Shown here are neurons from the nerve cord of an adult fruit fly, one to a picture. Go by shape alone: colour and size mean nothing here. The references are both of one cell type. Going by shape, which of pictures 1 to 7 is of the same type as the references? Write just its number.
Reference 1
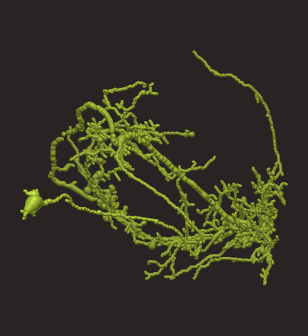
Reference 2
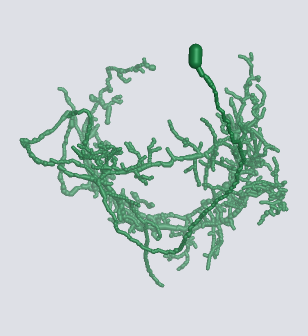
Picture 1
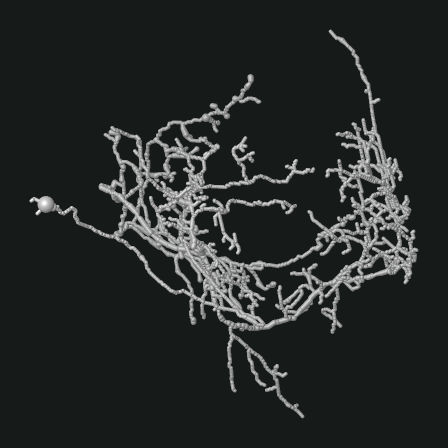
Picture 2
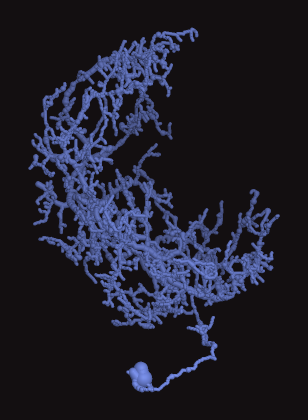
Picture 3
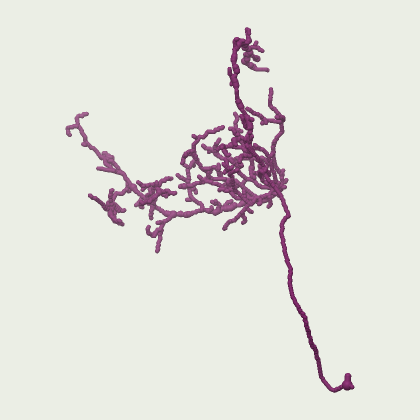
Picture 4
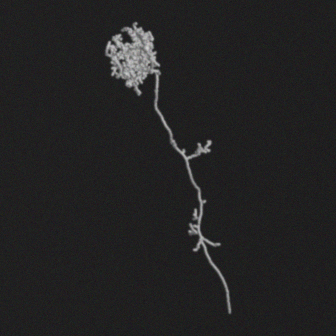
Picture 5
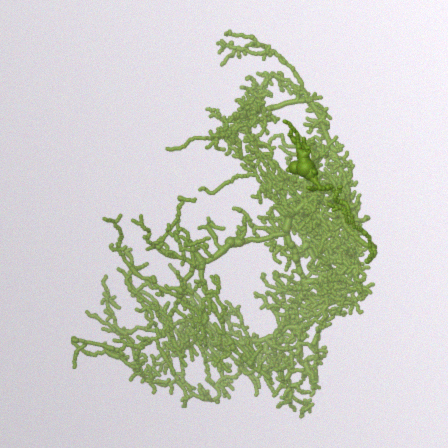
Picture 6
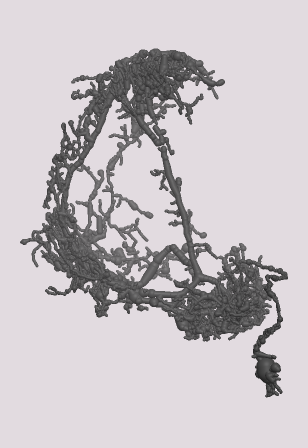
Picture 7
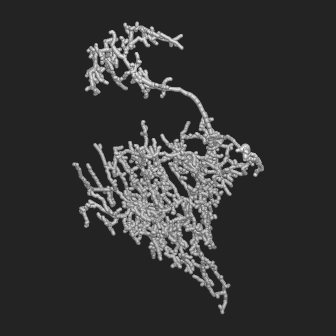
1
